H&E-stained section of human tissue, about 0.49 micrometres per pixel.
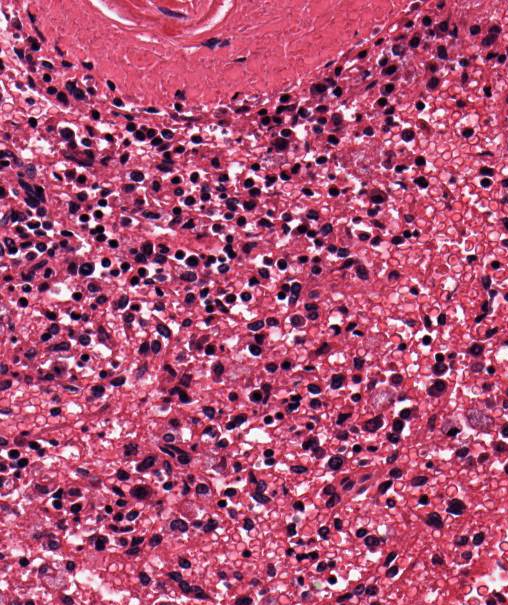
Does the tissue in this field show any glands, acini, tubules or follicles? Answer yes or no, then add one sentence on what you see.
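No. No epithelium, glands or other organised units are seen anywhere in the field.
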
